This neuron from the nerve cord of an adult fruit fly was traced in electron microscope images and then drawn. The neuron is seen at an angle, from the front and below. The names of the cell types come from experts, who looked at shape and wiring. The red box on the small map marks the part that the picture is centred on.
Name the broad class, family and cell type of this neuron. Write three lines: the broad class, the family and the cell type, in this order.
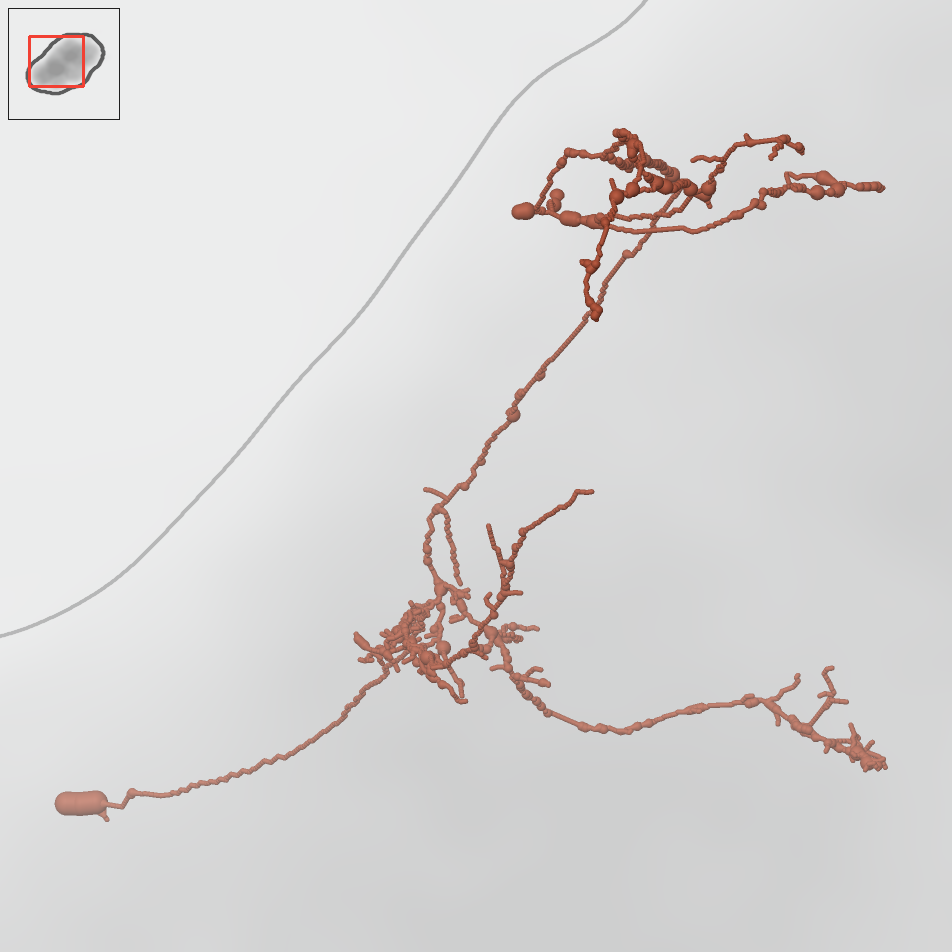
nerve-cord intrinsic neuron
hemilineage 03B
IN03B091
